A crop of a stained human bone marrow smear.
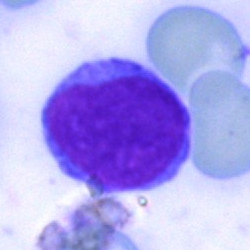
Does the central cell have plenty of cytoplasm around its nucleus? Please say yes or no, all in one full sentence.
No, the cell's cytoplasm is limited to a thin rim.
